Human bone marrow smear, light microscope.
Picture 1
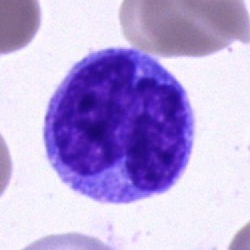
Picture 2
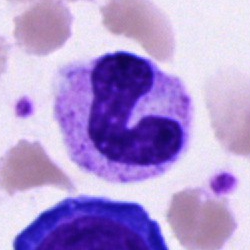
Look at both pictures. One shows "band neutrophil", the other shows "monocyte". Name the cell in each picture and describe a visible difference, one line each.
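Picture 1: monocyte. The nucleus fills most of the cell.
Picture 2: band neutrophil. The cytoplasm is abundant and pale lilac.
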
